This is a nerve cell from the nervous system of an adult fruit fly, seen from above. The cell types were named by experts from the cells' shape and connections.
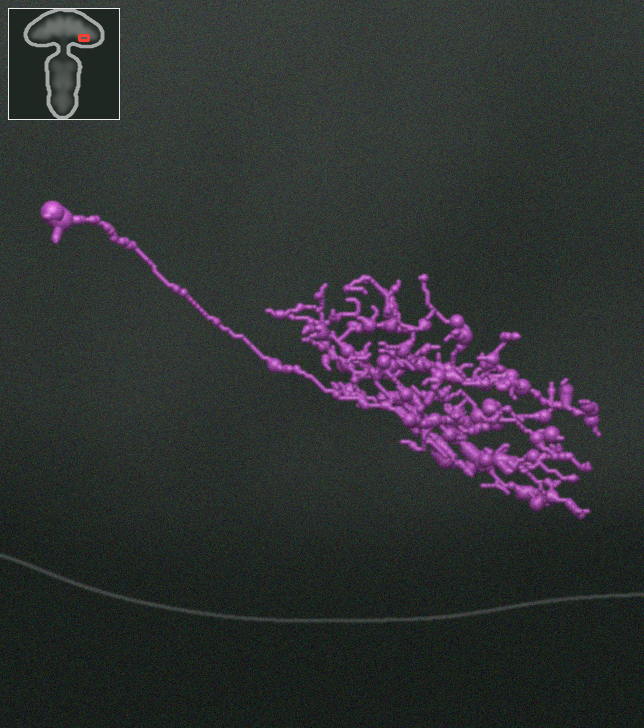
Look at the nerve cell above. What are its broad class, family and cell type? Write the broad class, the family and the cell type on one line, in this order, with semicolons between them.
optic-lobe intrinsic neuron; Pm; Pm1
